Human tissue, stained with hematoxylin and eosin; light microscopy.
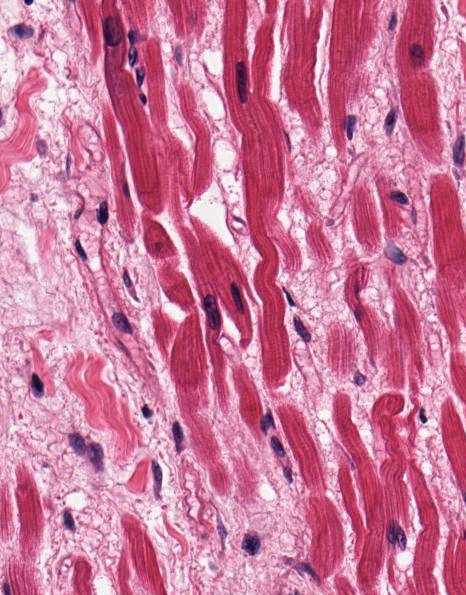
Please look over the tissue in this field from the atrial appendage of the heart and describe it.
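You'll notice elongated muscle fibres running roughly parallel, mostly top to bottom with a slant toward the lower right. The nuclei inside those fibres are elongated and dark purple. Between the fibres there's pale stroma, with small dark oval nuclei scattered in it. That pale stroma, with fewer fibres, takes up more of the left side of the field than the right.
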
